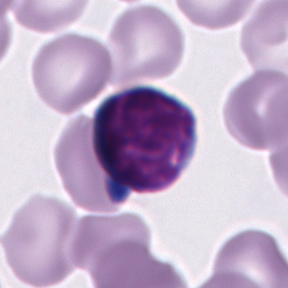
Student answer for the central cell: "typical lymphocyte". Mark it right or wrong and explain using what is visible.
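Beginning with the cytoplasm that can be seen: it stains deep blue.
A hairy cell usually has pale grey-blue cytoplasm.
That deep blue colour therefore speaks against hairy cell. No distinct granules appear in the cytoplasm.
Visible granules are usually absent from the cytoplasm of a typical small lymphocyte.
This feature goes with typical lymphocyte. The chromatin is dark purple and coarsely clumped. A small deep-blue bleb protrudes from the lower-left edge, and the cell's left side overlaps a neighbouring red cell. Taken together, the name typical lymphocyte fits this cell, and hairy cell does not.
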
